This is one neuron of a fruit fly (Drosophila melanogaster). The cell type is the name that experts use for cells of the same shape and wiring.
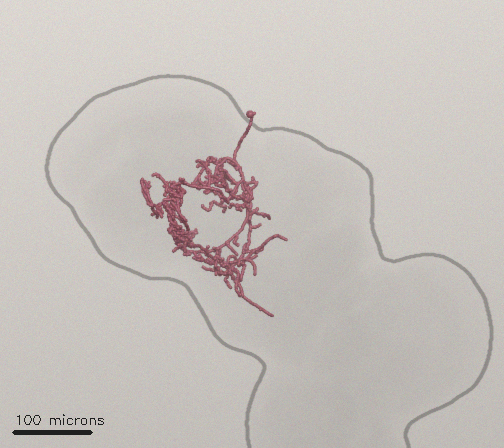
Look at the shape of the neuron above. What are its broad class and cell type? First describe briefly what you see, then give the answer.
The cell body is at the top of the picture. By the scale bar it is about 250 microns tall in this view. Its broad class is central-brain intrinsic neuron. Its cell type is SMP164.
